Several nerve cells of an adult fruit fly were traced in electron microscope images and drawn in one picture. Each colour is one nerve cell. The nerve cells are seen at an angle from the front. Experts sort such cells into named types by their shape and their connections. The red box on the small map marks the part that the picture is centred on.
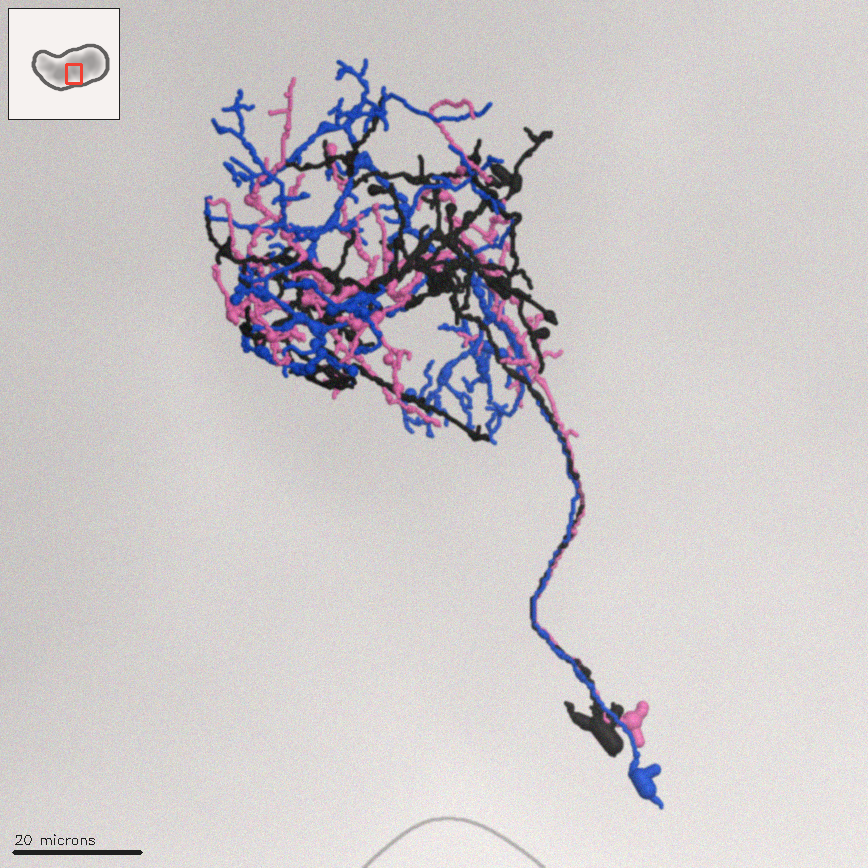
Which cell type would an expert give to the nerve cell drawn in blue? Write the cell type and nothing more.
CB2912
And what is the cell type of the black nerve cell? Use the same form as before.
CB2792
